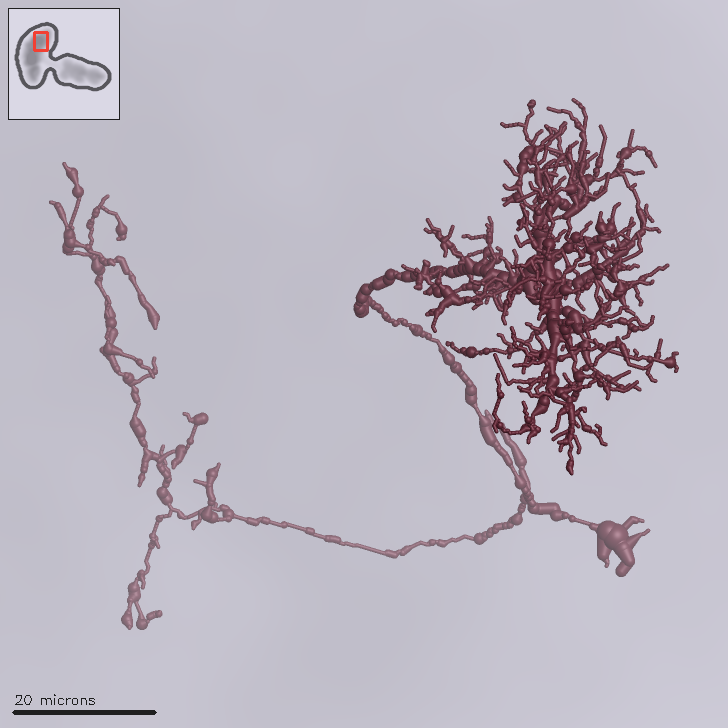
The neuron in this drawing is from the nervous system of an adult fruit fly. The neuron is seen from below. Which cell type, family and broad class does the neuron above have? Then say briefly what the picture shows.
Its cell type is LC11. The family is hemilineage VPNp3. Its broad class is visual projection neuron. It lies in the brain. The cell body is at the lower right of the picture. More than a hundred branch ends can be seen.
